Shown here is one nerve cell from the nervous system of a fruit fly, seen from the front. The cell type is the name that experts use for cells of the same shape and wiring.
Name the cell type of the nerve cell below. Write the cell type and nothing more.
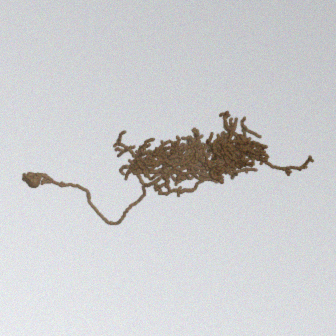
GNG032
